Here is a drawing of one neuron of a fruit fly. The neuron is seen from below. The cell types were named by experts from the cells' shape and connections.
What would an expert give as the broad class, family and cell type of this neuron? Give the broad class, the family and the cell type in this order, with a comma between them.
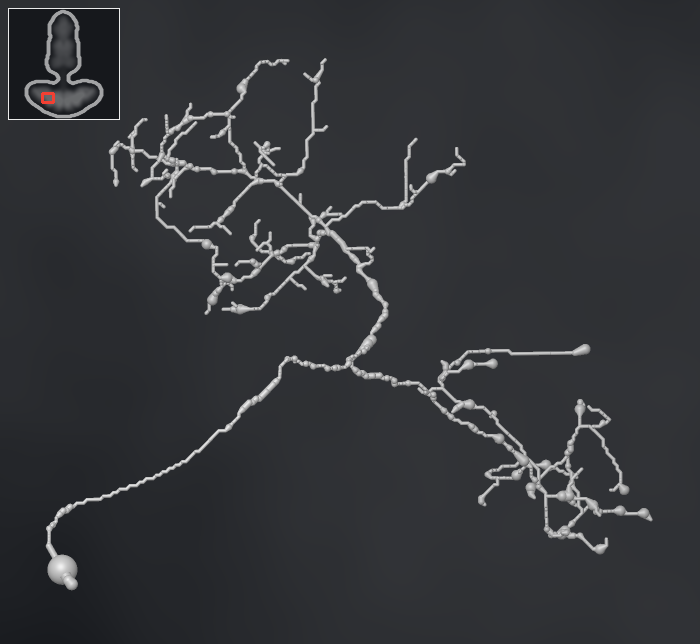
central-brain intrinsic neuron, hemilineage SLPav3, CB2448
